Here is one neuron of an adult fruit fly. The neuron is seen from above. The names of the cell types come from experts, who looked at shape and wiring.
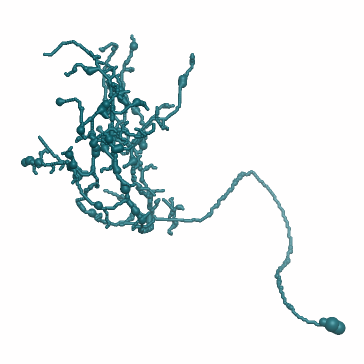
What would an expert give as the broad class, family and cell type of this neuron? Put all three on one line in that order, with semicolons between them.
central-brain intrinsic neuron; hemilineage LHl4_dorsal; LHAV4g7_b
